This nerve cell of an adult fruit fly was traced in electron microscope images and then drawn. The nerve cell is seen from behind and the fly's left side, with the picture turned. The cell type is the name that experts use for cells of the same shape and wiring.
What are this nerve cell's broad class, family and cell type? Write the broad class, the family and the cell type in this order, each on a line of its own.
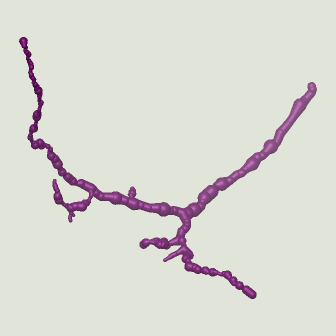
sensory neuron entering the brain
class mechanosensory
JO-A2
